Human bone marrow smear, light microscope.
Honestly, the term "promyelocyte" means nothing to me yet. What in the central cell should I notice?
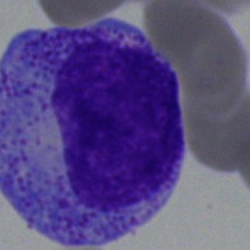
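With a promyelocyte in mind, I'd start at the chromatin: dark purple and finely stippled, not coarsely clumped.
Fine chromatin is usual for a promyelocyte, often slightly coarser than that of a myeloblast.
So the chromatin goes with the name. Next, the cytoplasm: a moderate to abundant rim of pale blue, lying mostly on the left side of the nucleus.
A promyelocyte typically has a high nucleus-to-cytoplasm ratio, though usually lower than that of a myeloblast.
A rim of that size fits the lower ratio. Right against the left edge of the nucleus, the cytoplasm is paler. The outline is roughly round, with a smooth edge. I see nothing among these features that goes against a promyelocyte.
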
